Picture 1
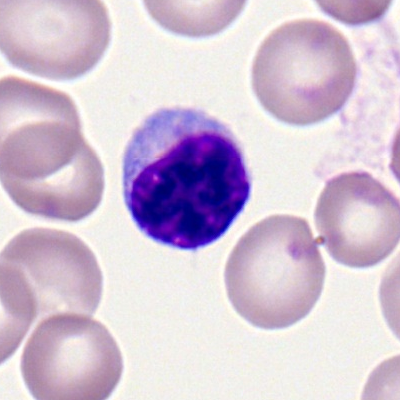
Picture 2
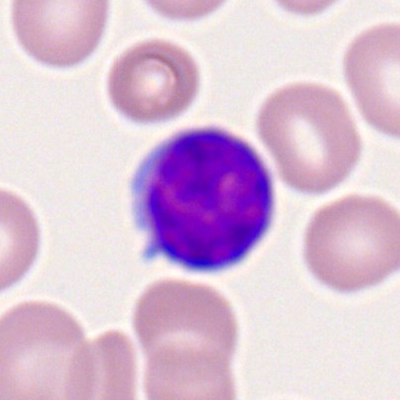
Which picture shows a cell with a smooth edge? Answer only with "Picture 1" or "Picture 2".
Picture 1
